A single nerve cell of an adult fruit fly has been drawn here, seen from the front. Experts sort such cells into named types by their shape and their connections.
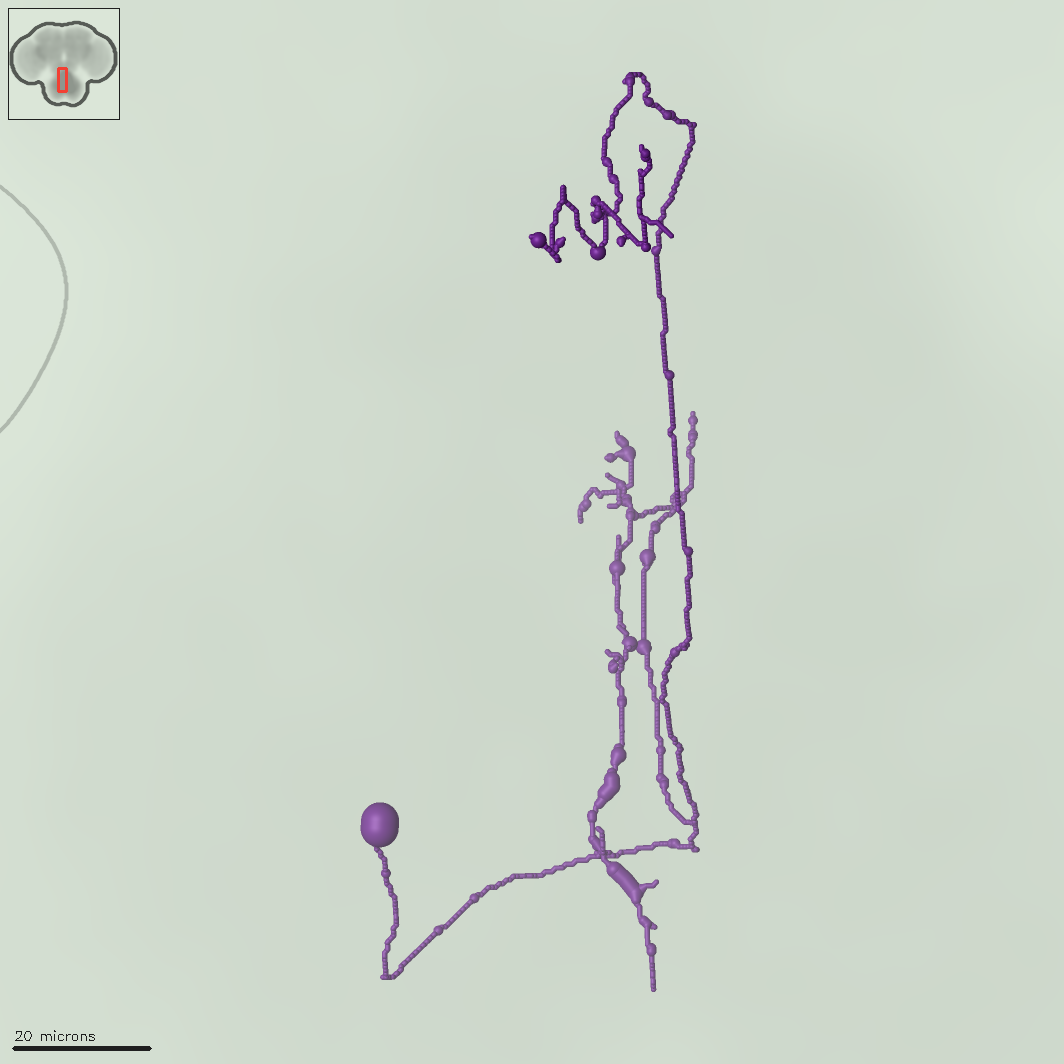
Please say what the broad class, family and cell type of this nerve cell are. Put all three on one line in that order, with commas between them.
ascending neuron, hemilineage 08B, AN08B113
